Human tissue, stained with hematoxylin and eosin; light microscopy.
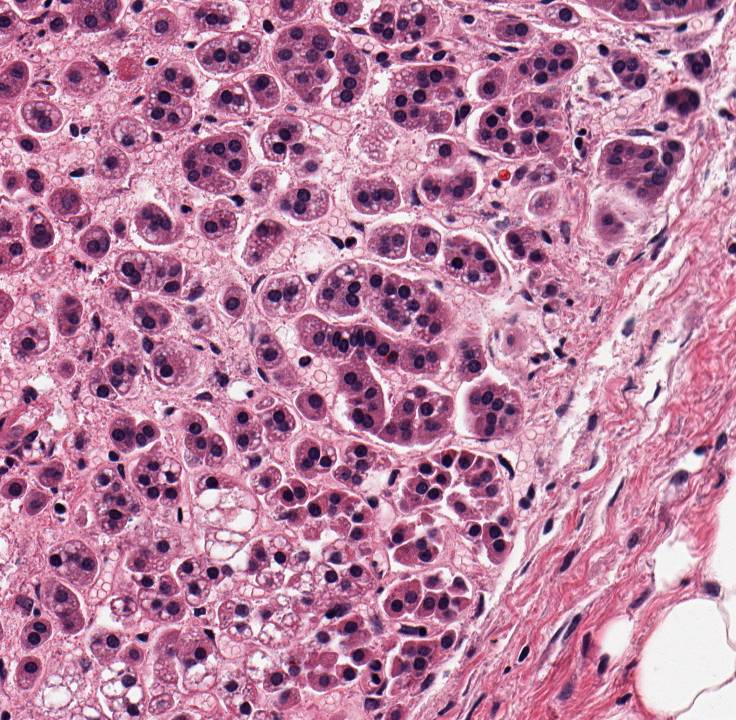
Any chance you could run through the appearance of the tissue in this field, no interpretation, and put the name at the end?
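Large cells in closely packed nests, filling the left and central field. No glandular lumens in the nests. Cells with cytoplasm filled by many small clear vacuoles most frequent toward the lower left. Diagonal band of wavy pink collagen with slender spindle-shaped nuclei down the right side. Adrenal gland.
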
